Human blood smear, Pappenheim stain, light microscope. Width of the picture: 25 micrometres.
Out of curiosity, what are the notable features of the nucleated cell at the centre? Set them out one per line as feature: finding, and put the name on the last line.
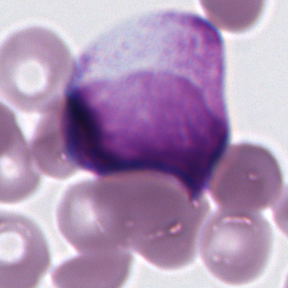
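Nucleus: filling the lower part of the cell
Cytoplasm: mainly on the upper side of the nucleus
Dots: fine, purple, scattered through the cytoplasm
Neighbours: red cells pressing against the lower edge
Name: atypical promyelocyte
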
